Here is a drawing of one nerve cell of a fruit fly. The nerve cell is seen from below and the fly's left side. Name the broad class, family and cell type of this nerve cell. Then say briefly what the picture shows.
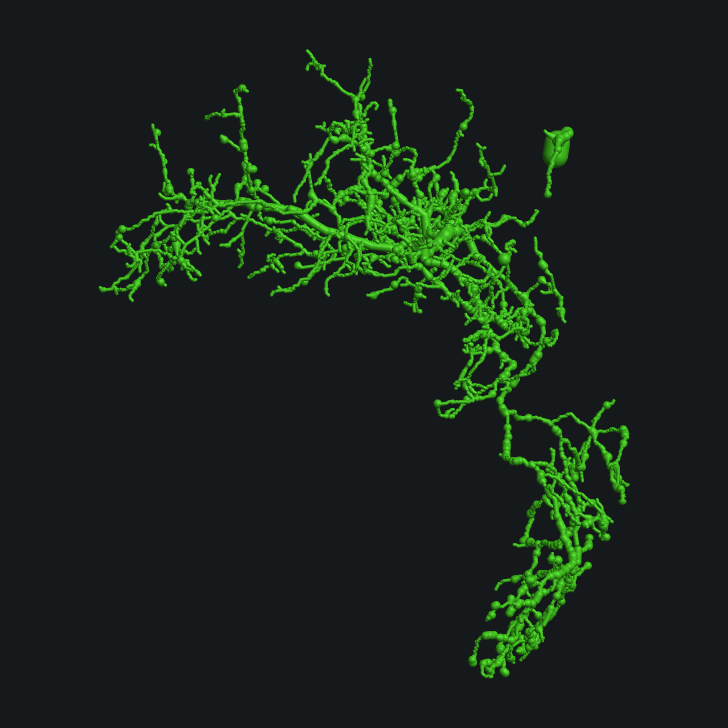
Its broad class is visual centrifugal neuron. Its family is hemilineage VLPp&l1_posterior. The cell type is LoVC15. The picture shows more than a hundred branch ends. In this view it is about as wide as it is tall.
